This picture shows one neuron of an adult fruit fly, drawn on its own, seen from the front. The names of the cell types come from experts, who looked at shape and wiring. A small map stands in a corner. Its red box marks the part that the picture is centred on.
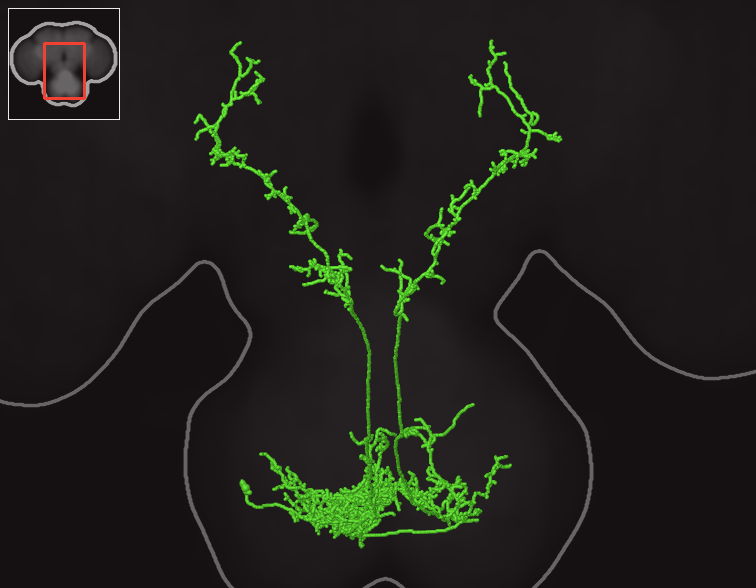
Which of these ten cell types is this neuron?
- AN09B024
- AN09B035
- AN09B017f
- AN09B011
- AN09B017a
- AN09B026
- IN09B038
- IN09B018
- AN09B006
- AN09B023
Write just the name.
AN09B024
